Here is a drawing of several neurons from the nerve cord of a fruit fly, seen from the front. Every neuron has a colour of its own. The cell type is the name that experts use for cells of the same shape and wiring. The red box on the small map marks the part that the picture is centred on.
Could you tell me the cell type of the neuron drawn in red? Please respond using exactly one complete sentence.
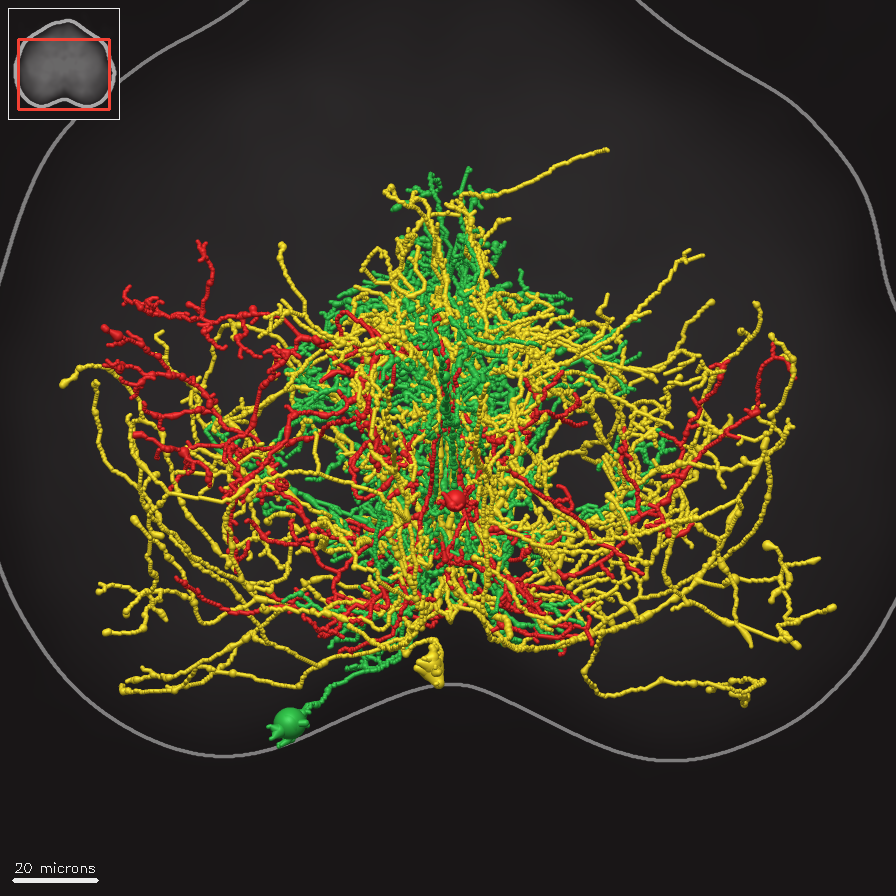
The type assigned to this neuron is AN10B025.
